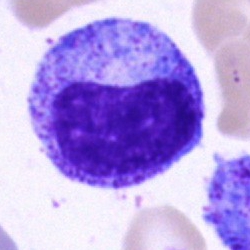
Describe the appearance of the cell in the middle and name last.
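Outline: round. Nucleus: bean-shaped, with a shallow indentation along its upper edge, filling the lower part of the cell so most cytoplasm lies above. Just above the indentation, the cytoplasm shows a paler, almost clear area. Cell: promyelocyte.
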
